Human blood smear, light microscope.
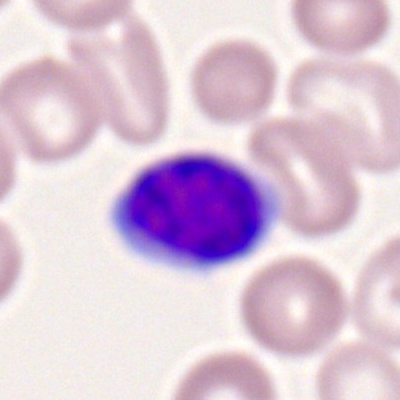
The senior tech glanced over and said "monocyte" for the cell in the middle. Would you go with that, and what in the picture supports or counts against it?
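Here we have an oval cell, wider from side to side than from top to bottom. Its chromatin is dense, dark purple and coarsely clumped. The cytoplasm is pale blue and forms only a thin rim around the nucleus, showing most along the left and lower edges. You won't find any granules in it.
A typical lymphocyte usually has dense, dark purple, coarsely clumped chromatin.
So the chromatin here speaks for lymphocyte.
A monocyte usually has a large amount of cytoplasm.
The thin rim we see here therefore counts against monocyte.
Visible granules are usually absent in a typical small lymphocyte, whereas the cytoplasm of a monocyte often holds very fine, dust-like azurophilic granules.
The granule-free cytoplasm suits a lymphocyte better than a monocyte. Putting it together, this cell is not a monocyte but a lymphocyte.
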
